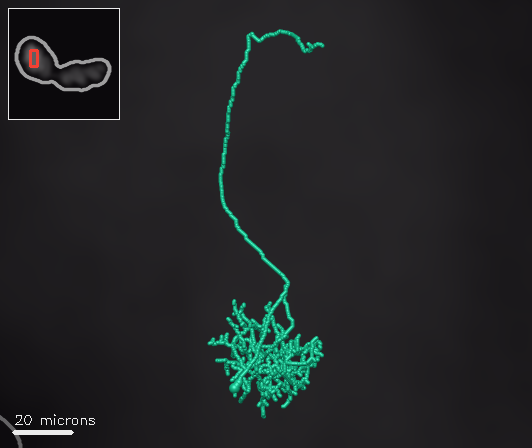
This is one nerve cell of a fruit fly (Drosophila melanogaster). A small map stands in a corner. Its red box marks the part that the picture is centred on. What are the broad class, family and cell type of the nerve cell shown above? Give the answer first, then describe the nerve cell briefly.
It is a visual projection neuron. Its family is LC. Its cell type is LC20b. The cell body is at the bottom of the picture. By the scale bar it is about 130 microns tall in this view. The picture shows dozens of branch ends.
